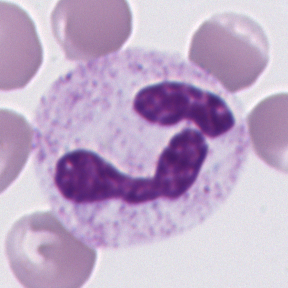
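Segmented neutrophil. First, the nucleus: a long curved band bent into a hook shape, with narrowings along its length. Second, its chromatin, dark purple and coarsely clumped. Third, no nucleoli are visible, and fourth, no vacuoles are seen in the cytoplasm.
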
